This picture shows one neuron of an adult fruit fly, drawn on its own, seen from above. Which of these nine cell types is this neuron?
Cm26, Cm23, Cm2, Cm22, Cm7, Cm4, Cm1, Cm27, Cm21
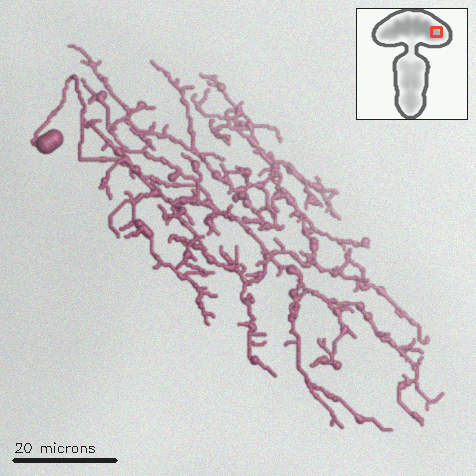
Cm21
